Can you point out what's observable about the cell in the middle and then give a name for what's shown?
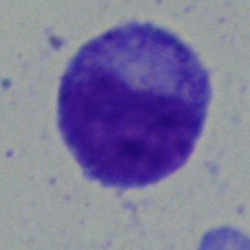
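Roughly round, this cell has a slightly uneven, fuzzy edge. The nucleus fills most of the cell and occupies its lower part, staining deep purple with darker blotches lower down. Above it, at the top, lies a paler, lighter-staining zone. The cell is a myelocyte.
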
